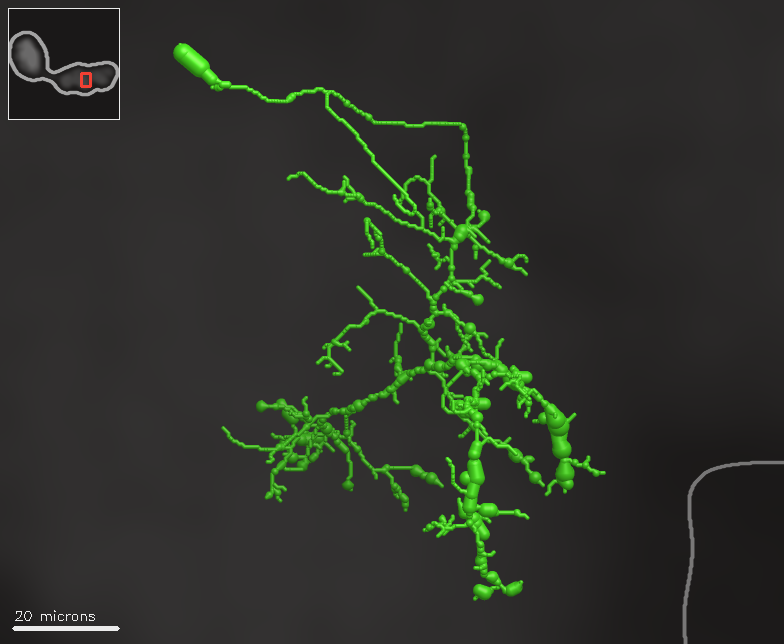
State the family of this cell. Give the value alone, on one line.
hemilineage 19A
